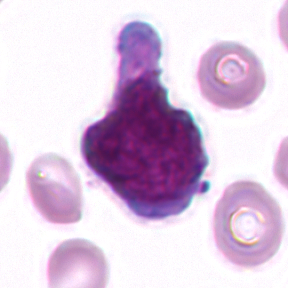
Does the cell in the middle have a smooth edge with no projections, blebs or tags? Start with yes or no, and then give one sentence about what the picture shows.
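No. The cell outline is irregular, with one elongated projection extending upward from the main body.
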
